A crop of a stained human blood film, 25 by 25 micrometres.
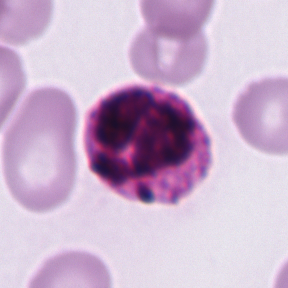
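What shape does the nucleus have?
It is split into lobes by a narrow pale cleft, fills mainly the upper and left part of the cell, and has dense, dark purple chromatin.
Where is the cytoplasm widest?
At the lower right of the cell.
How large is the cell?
About 12 by 10 micrometres.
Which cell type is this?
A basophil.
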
